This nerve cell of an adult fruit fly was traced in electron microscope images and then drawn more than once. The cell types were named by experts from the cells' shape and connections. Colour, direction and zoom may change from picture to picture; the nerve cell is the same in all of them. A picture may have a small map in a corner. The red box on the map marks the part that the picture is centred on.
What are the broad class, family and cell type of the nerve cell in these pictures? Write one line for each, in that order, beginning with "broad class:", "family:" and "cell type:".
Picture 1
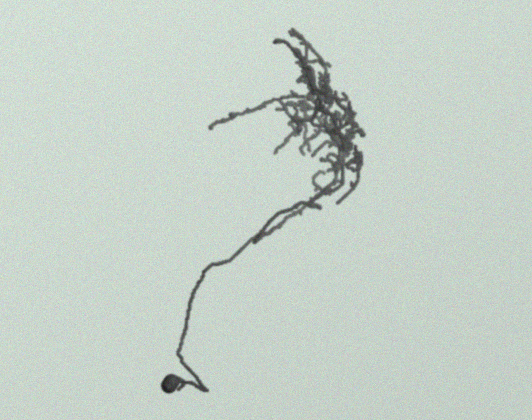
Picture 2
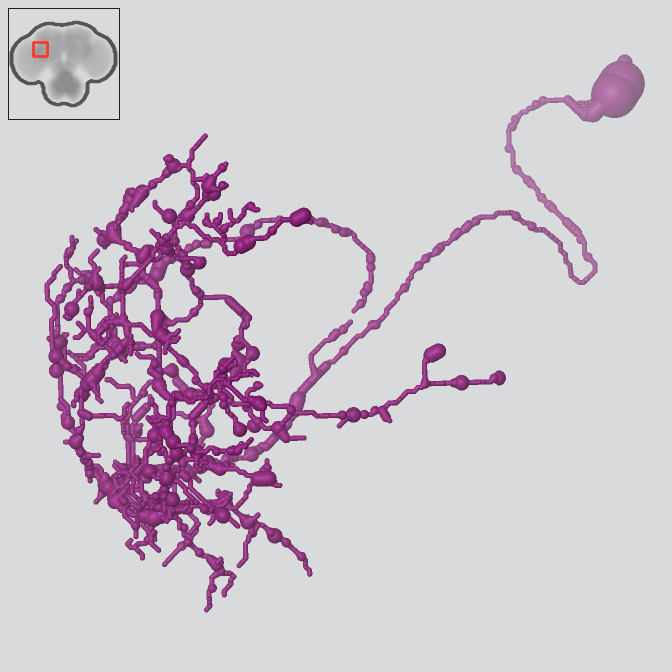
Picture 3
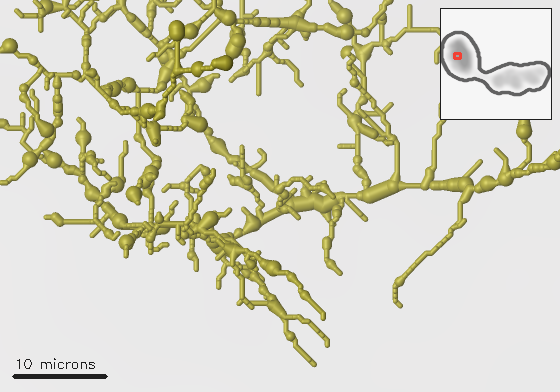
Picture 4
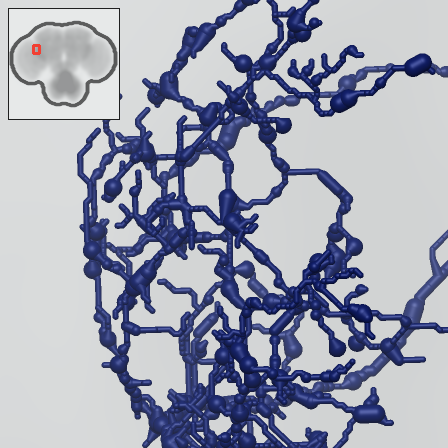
broad class: central-brain intrinsic neuron
family: hemilineage VLPp&l1_anterior
cell type: AVLP465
